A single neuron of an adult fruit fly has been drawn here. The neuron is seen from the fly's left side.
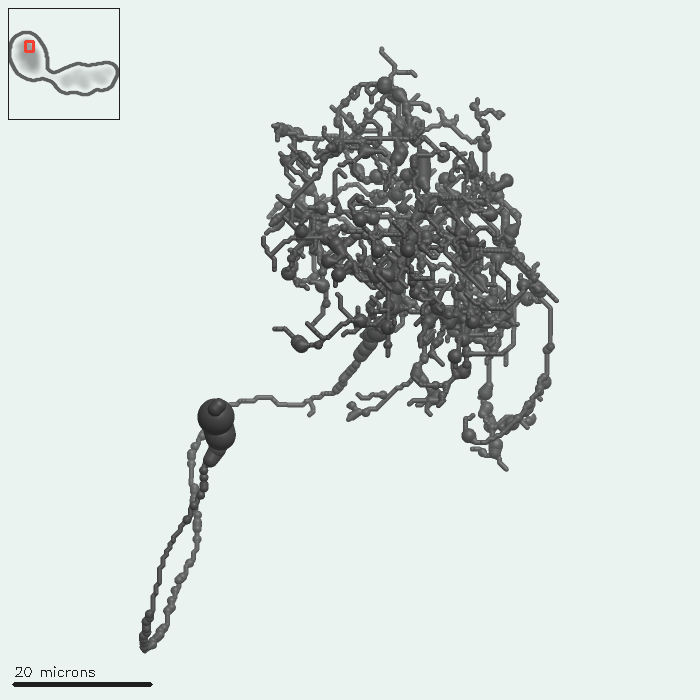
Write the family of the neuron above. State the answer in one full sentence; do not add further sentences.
The neuron is part of the family known as hemilineage LHl4_dorsal.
